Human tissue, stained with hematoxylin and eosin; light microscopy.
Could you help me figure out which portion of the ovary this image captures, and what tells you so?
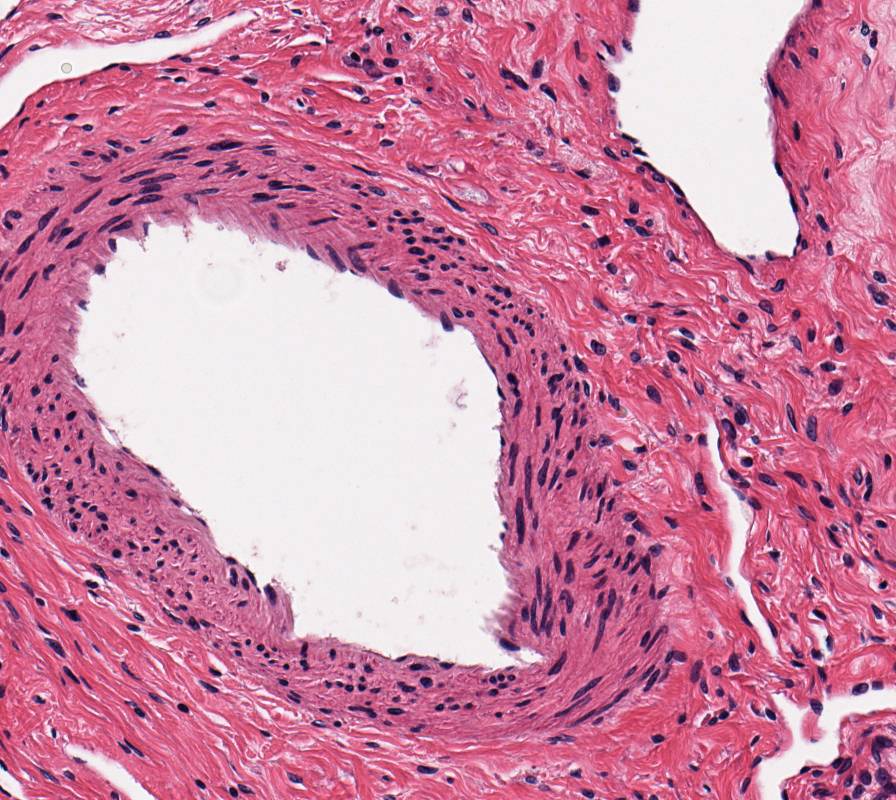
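This is ovarian medulla. Look at the single large vessel across the left and centre: its wide open lumen is empty of red blood cells, and its smooth muscle cells run circumferentially around it.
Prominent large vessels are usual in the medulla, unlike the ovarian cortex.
Around the vessel lies dense, wavy, pink collagenous stroma with scattered spindle-shaped nuclei.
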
